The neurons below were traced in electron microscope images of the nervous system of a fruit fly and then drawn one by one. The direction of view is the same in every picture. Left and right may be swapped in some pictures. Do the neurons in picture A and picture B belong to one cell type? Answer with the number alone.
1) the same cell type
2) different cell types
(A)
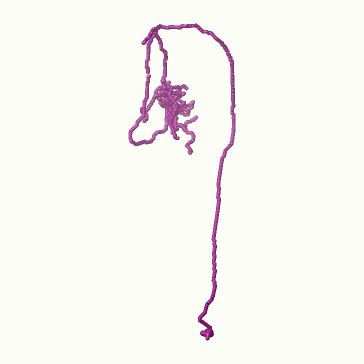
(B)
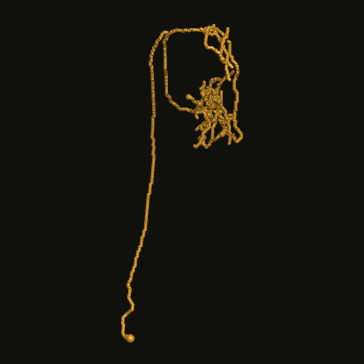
1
